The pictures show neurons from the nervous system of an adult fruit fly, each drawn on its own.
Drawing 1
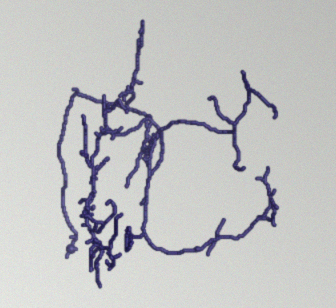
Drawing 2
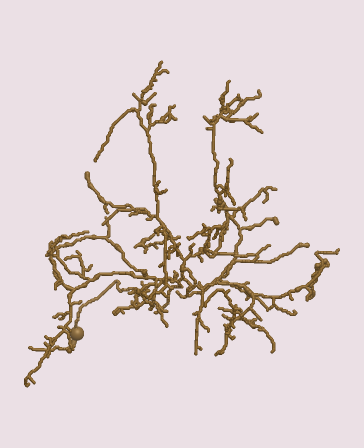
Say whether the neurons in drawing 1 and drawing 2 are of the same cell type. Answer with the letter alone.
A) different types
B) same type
A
